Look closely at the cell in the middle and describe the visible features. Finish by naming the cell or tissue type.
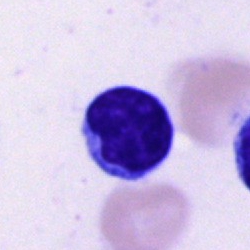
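Start with the outline, which is round and smooth. The chromatin stains a dark purple and looks dense and clumped. Search the cytoplasm and you will find neither granules nor vacuoles. We call this cell a lymphocyte.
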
